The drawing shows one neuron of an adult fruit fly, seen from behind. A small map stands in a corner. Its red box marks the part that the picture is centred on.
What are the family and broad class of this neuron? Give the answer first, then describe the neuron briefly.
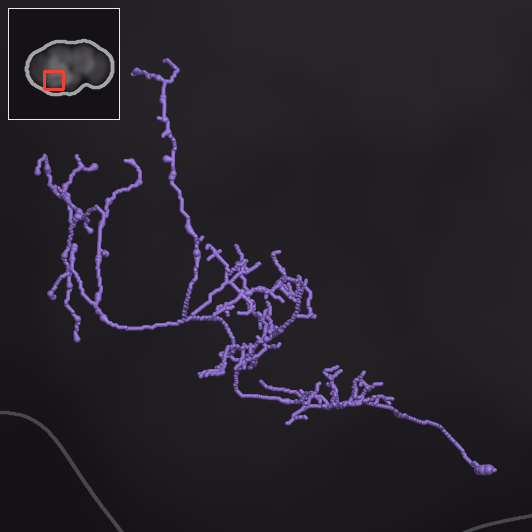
The family is hemilineage 14A. It is a nerve-cord intrinsic neuron. Its cell body lies at the lower right of the picture. Dozens of branch ends can be seen.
